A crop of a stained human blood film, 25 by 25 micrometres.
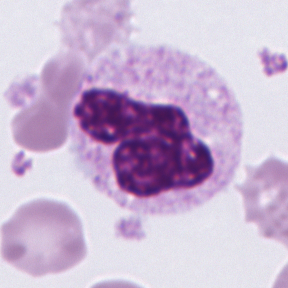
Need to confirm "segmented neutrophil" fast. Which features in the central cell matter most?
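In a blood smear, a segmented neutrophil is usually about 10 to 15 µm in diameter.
Size: at about 15 micrometres across, this cell lies at the top of that range, which goes with the name.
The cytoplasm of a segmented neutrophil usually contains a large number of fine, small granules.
Granules: here fine purple granules are scattered evenly through the cytoplasm, which also goes with it.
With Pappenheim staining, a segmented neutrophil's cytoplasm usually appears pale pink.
Colour: this cytoplasm is pale lilac rather than pale pink, which does not go with it. Remaining points, simply as seen: the nucleus measures about 13 by 9 micrometres, its chromatin is dark purple and coarsely clumped, and a small clear vacuole lies in the upper right part of the cytoplasm.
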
